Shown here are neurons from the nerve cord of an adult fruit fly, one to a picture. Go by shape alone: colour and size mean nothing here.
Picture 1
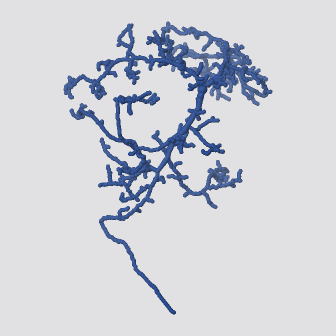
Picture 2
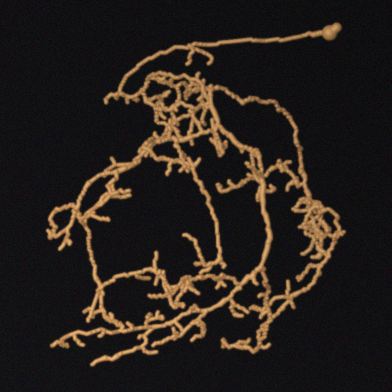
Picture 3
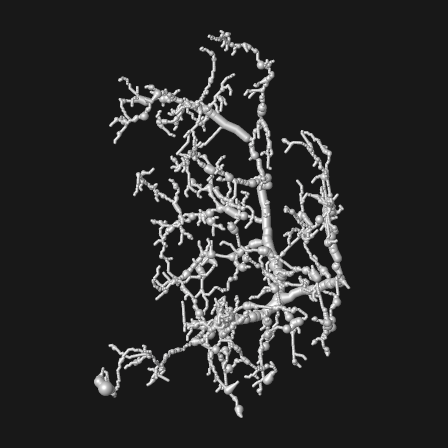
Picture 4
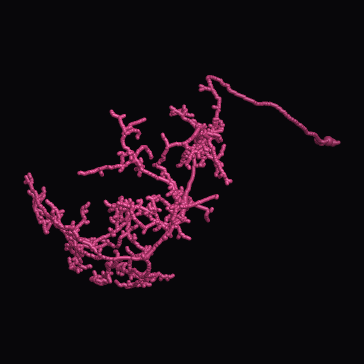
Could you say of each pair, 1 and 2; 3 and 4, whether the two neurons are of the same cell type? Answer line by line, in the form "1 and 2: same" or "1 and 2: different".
1 and 2: different
3 and 4: same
